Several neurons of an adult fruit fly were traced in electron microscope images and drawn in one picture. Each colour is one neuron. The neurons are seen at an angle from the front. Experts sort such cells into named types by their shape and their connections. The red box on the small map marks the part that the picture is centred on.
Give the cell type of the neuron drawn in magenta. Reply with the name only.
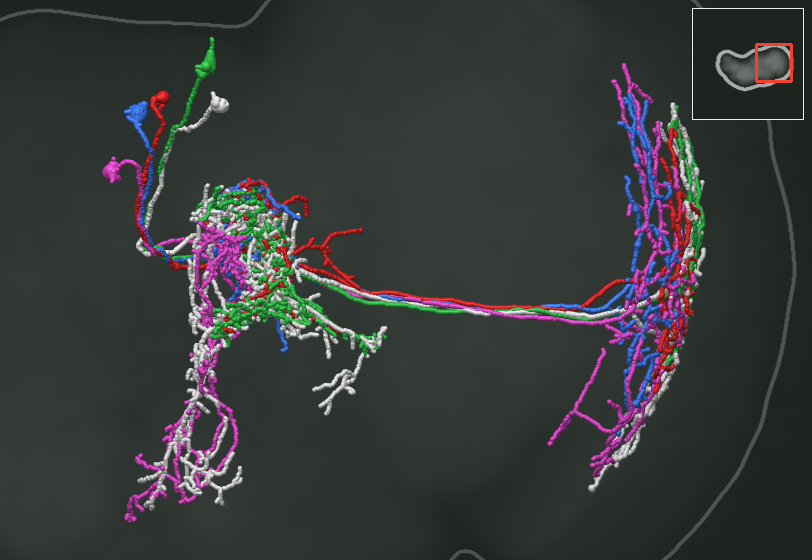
MeVC5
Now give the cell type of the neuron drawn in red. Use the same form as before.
MeVC7a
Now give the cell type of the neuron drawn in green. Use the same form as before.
MeVC7b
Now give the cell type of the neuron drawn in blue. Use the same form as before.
MeVC8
